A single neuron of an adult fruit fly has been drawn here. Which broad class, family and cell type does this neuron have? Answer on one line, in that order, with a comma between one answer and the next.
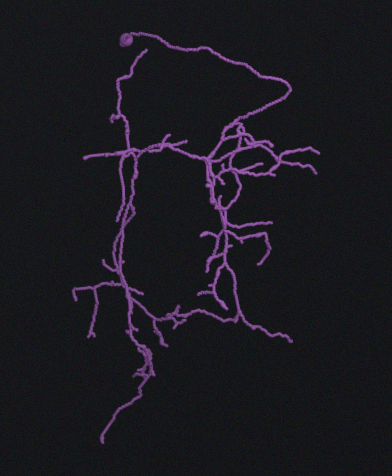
nerve-cord intrinsic neuron, hemilineage 11B, IN11B021_c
